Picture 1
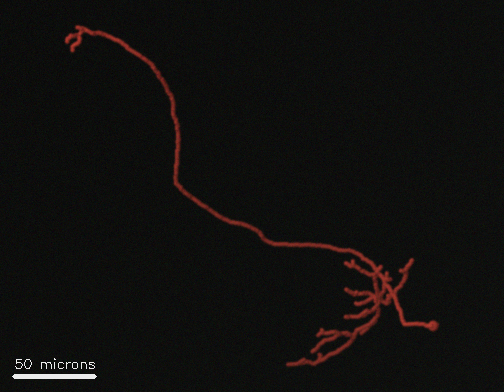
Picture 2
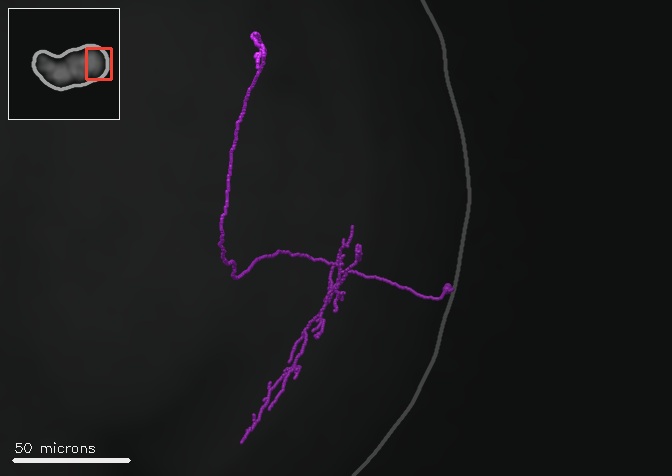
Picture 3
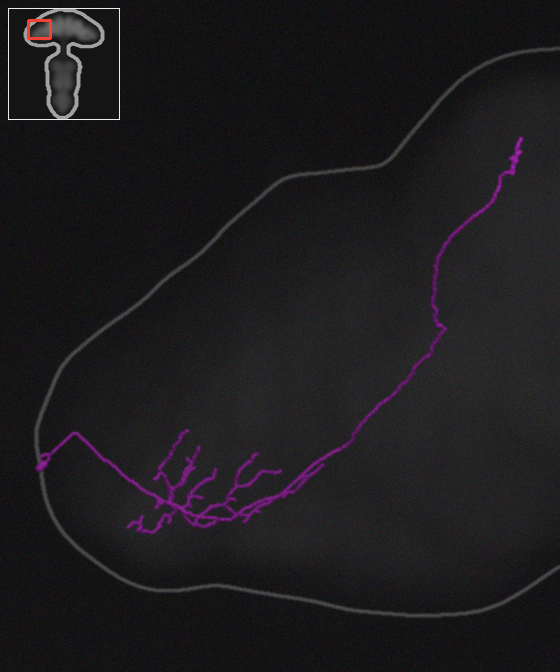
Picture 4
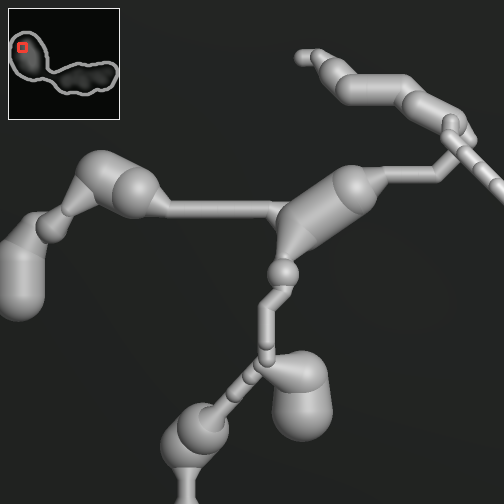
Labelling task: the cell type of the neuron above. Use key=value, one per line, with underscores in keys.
cell_type=MeTu4d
